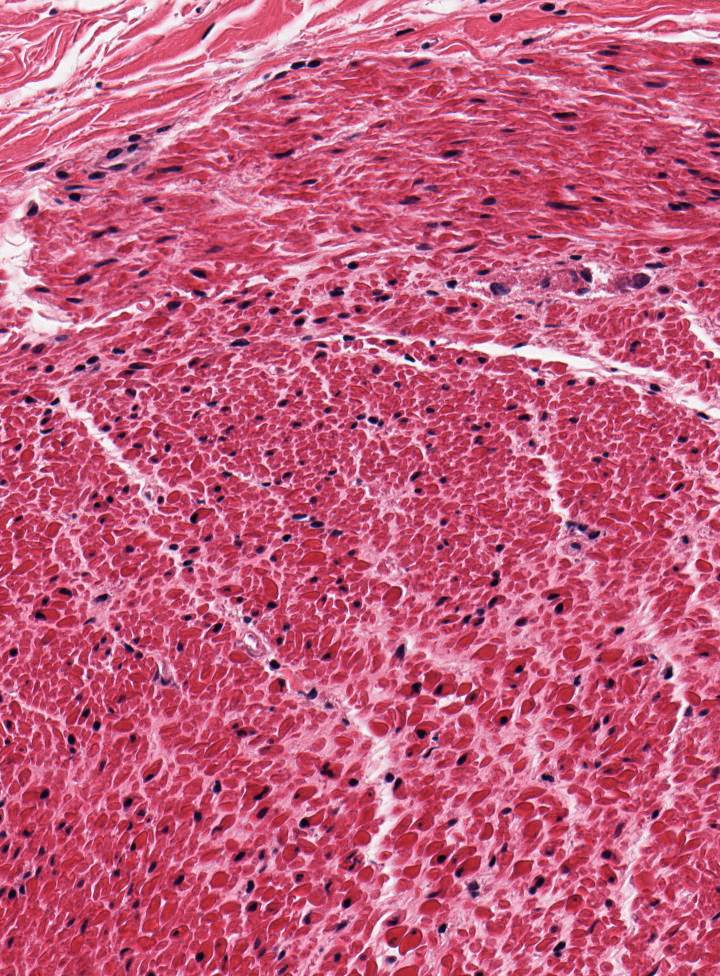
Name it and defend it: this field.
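Smooth muscle, in bundles, makes up almost the whole field, with no epithelium, glands or fat anywhere. Orientation: in the lower two-thirds the cells are cut across as small rounded pink profiles; in the upper third they are cut lengthwise, running roughly left to right.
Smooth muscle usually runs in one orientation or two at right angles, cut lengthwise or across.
Nuclei: the cross-cut ones are dark, small and round to oval, scattered among the profiles.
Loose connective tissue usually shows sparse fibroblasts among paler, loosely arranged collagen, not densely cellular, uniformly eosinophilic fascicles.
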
